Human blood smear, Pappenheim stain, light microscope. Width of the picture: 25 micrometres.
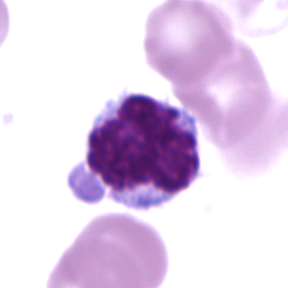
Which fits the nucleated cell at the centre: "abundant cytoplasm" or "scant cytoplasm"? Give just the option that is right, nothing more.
Scant cytoplasm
